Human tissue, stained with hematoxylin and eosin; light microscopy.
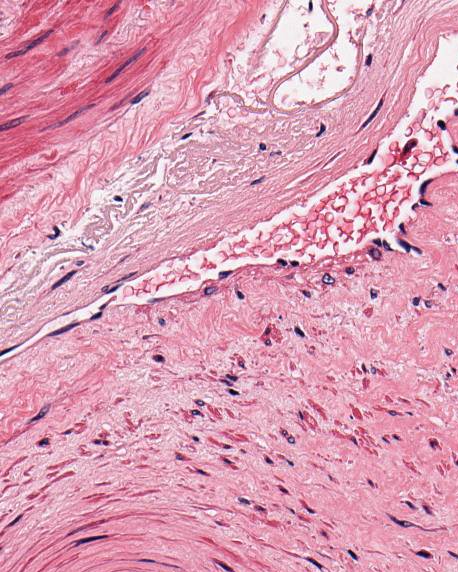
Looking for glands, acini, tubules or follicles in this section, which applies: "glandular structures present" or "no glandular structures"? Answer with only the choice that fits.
No glandular structures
